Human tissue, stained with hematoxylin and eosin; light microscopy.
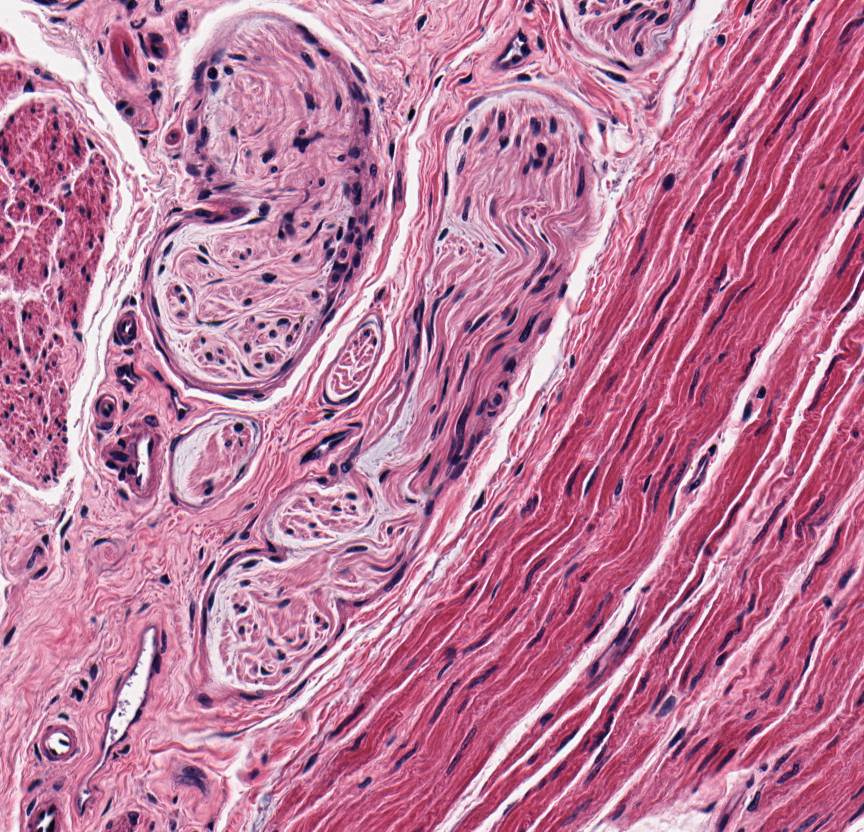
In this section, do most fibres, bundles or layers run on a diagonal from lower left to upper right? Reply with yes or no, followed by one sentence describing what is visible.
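Yes. A broad band of smooth muscle fills the right half of the field, its fibres running diagonally from lower left to upper right.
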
